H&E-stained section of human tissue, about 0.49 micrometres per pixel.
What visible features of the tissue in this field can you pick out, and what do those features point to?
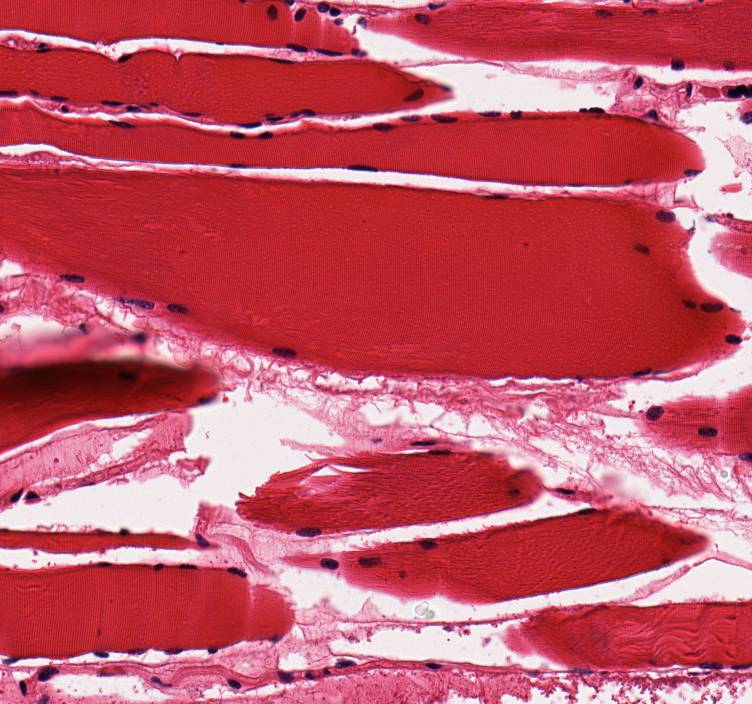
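Look first at the fibre cytoplasm: a deep, even red. The nuclei are dark, flattened and elongated, sitting at the fibre edges. Fine cross-striations run at right angles to each fibre's long axis. The widest fibre, crossing the upper middle, is several times broader than the narrow fibres at the top. This is skeletal muscle.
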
